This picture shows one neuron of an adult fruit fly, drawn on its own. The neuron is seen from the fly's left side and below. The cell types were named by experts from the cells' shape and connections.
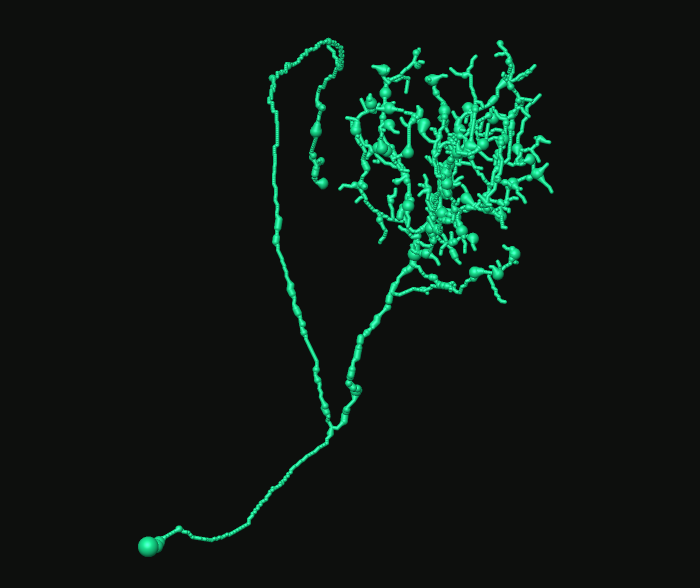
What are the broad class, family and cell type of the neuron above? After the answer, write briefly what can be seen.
This is a visual projection neuron. Its family is LC. Its cell type is LC20b. Its cell body lies at the lower left of the picture. Dozens of branch ends can be seen.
